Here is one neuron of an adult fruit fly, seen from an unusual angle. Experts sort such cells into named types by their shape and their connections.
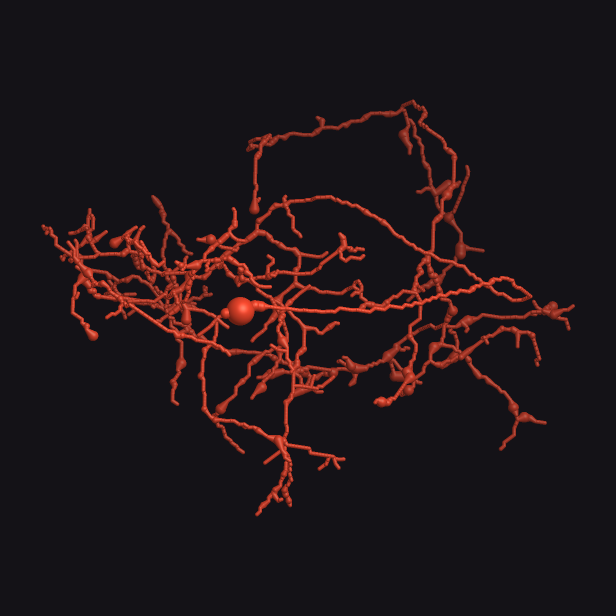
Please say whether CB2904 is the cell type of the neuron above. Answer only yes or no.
no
